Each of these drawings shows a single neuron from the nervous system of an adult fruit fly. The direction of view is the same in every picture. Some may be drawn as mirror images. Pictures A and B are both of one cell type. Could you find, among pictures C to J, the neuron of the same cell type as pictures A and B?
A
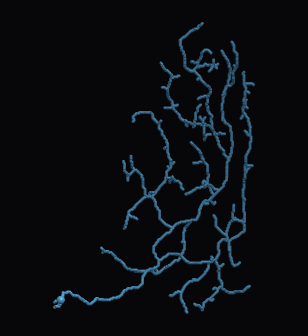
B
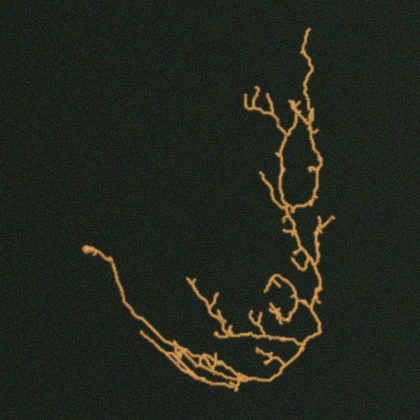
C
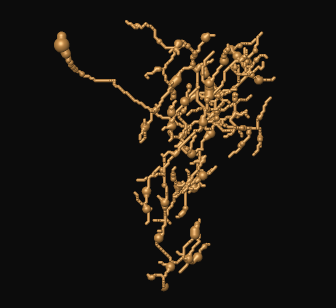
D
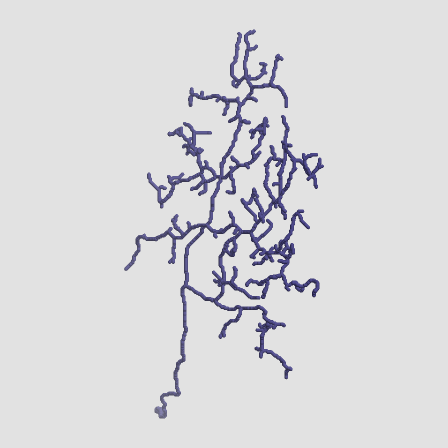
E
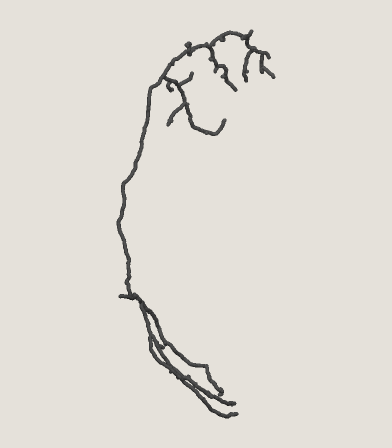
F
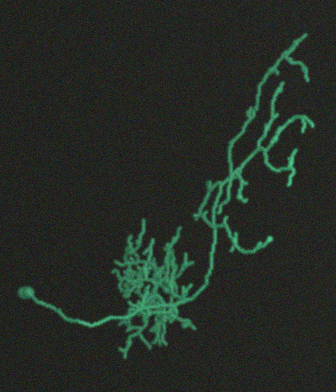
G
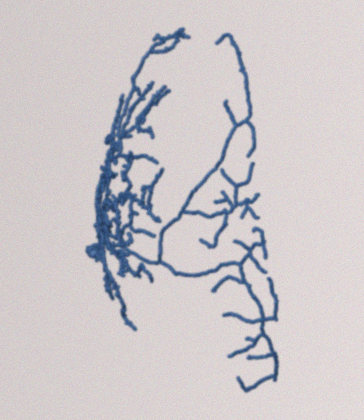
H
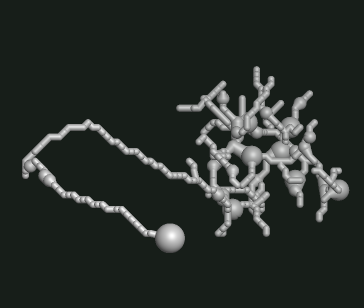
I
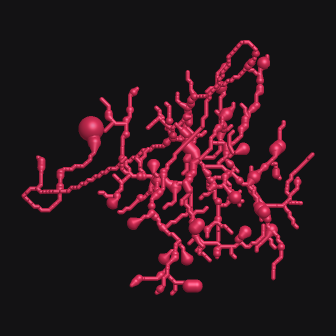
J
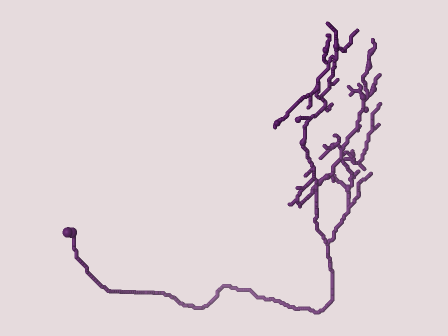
Picture D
